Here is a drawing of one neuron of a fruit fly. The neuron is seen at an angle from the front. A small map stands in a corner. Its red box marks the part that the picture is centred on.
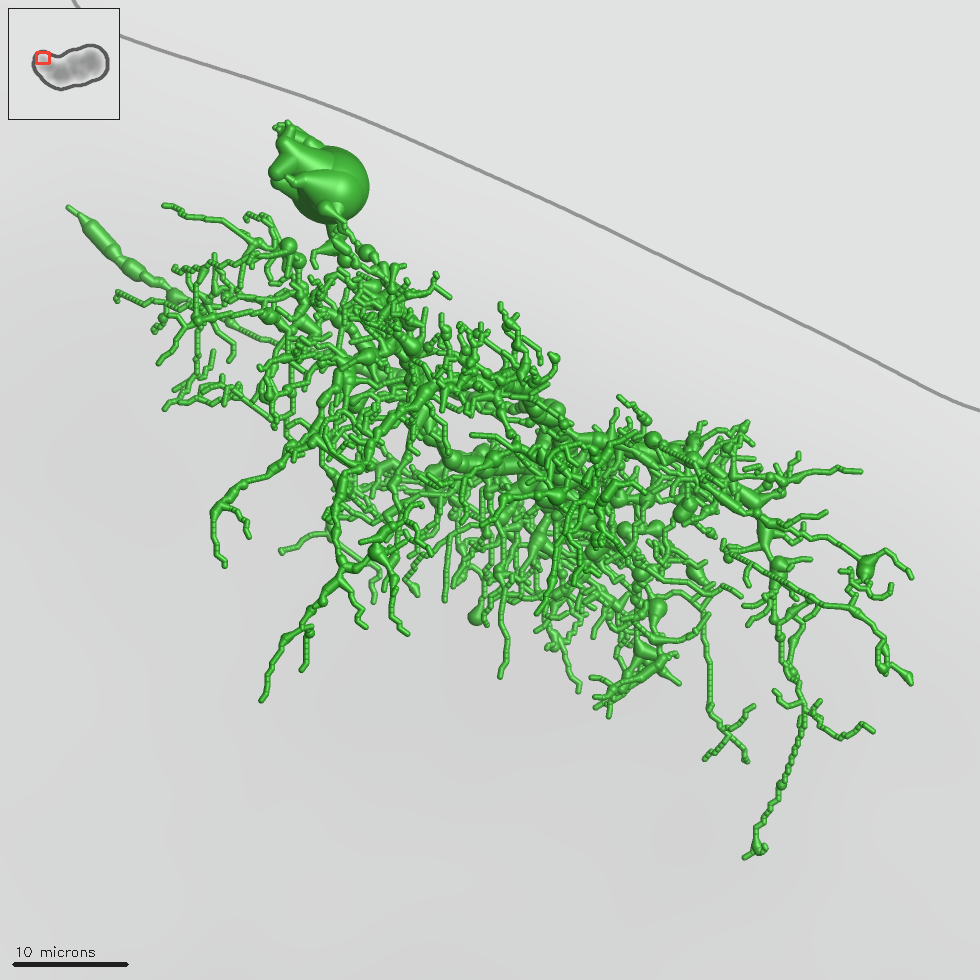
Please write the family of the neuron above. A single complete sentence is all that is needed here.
It is family MNad that this neuron belongs to.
